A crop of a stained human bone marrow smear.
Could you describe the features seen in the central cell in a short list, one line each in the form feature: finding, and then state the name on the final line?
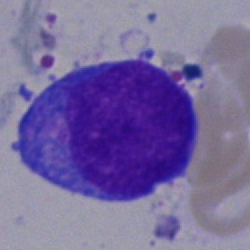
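Nucleus: fills most of cell; cytoplasm mainly a crescent on left
Cytoplasm: deep blue
Beside nucleus: paler cytoplasmic patch
Chromatin: finely stippled purple, no coarse dark clumps
Cell: blast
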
